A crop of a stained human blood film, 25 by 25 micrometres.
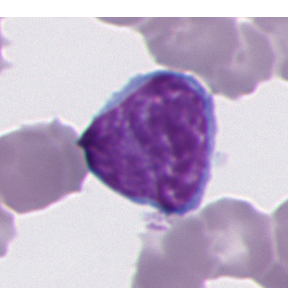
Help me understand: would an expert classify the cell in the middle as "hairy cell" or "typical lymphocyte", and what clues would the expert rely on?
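This is a typical lymphocyte. It turns on the cytoplasm: only a thin rim surrounds the nucleus, which fills almost the whole cell.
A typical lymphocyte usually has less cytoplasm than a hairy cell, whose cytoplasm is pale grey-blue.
The rim is pale blue, and the outline roughly triangular, tapering to a point on the left.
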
